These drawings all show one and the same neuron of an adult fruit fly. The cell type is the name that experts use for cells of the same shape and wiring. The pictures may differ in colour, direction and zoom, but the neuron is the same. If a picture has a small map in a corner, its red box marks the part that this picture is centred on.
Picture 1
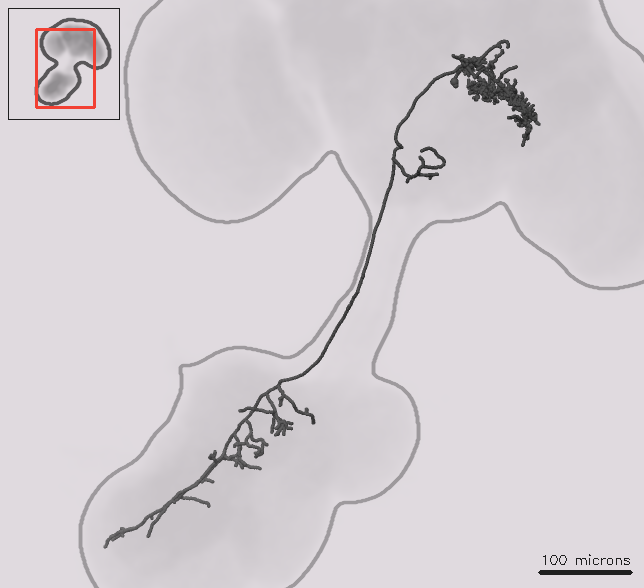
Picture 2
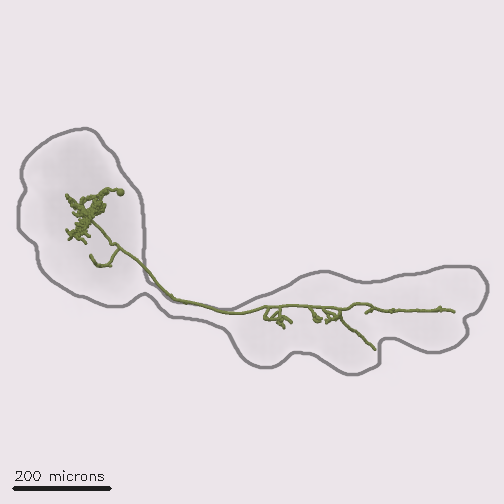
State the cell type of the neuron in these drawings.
DNp05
